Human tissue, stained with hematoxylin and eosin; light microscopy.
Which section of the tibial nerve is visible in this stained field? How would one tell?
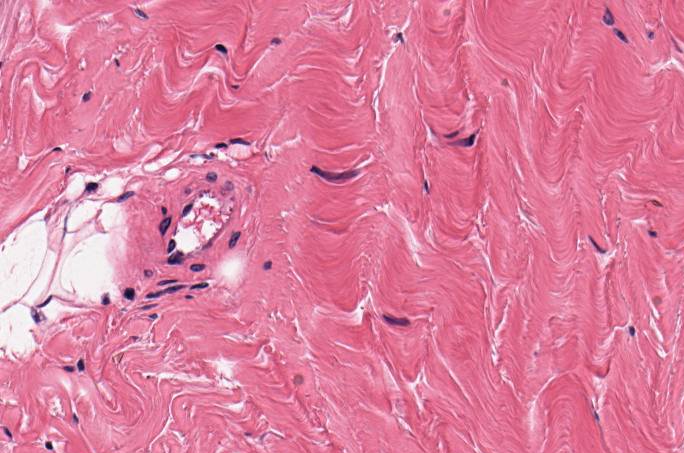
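That's epineurium. Nearly the whole field is dense collagen in bundles that stain a deep pink.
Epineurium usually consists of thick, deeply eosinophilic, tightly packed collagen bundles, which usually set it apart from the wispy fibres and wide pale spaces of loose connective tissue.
The bundles are wavy, and in the right half they mostly run top to bottom. The few cells between them have slender, spindle-shaped dark nuclei.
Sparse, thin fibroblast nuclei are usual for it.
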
